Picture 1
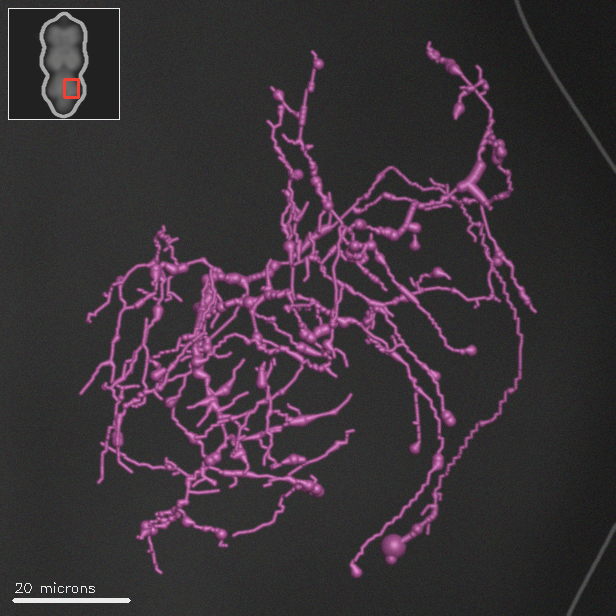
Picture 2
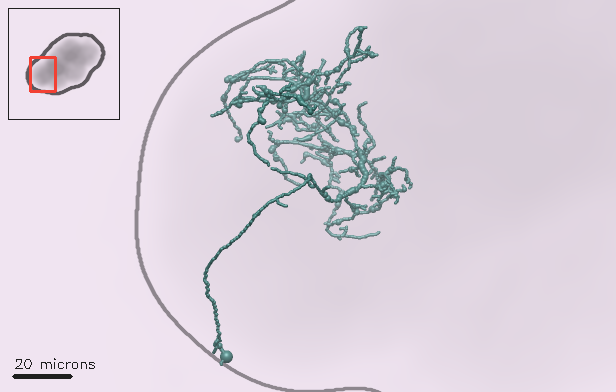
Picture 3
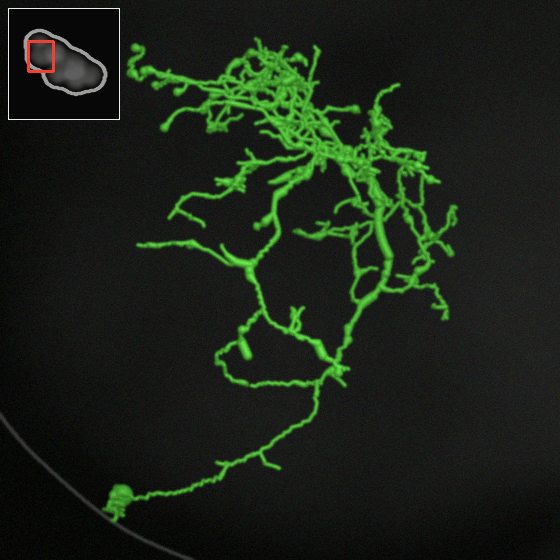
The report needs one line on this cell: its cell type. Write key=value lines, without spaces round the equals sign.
cell_type=IN16B053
